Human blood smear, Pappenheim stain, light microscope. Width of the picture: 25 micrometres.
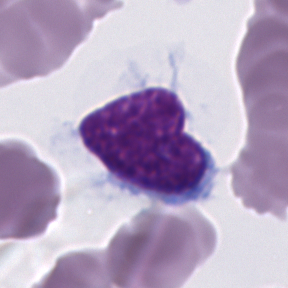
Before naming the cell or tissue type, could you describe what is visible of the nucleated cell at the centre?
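Looking first at the nucleus, I see a notch in its upper right edge that gives it a bean-like shape. I can't make out any nucleoli inside it. The cytoplasm shows no granules that I can see. Around the cell surface, fine hair-like projections reach out on several sides. So this is a hairy cell.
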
